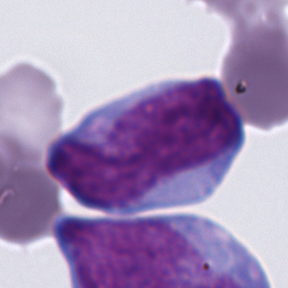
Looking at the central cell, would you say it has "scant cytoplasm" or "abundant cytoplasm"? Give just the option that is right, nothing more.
Scant cytoplasm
